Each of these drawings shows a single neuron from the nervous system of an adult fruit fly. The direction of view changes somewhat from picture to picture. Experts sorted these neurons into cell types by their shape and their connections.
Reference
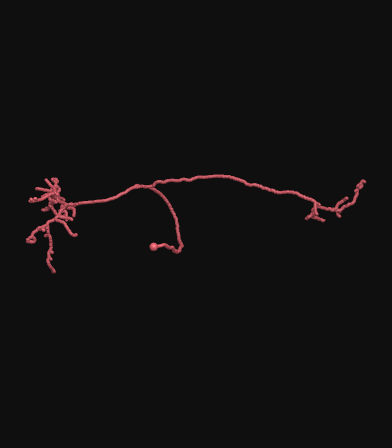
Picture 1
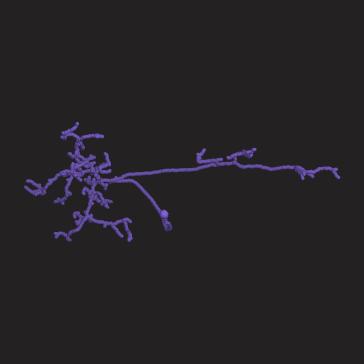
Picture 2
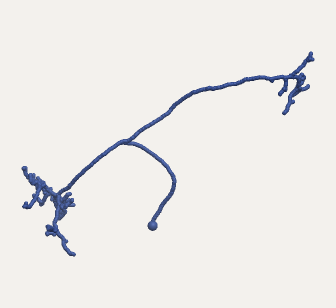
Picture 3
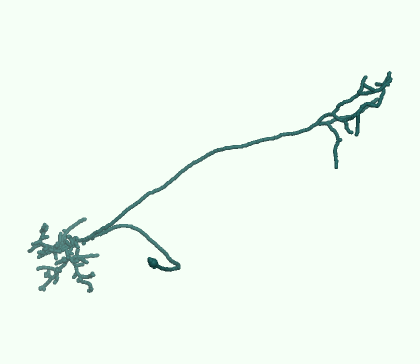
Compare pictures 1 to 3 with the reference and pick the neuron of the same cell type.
Picture 2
